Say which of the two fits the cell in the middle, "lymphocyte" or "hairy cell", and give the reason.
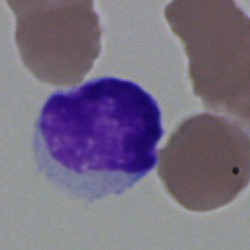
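The cell is a lymphocyte, not a hairy cell. What settles it is how little room the cytoplasm has: the nucleus fills most of the cell, leaving the pale blue cytoplasm only a small share.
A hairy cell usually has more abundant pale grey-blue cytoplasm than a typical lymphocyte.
Apart from that, the chromatin is dark purple and clumped, and the edge of the cytoplasm is ragged along the bottom.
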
